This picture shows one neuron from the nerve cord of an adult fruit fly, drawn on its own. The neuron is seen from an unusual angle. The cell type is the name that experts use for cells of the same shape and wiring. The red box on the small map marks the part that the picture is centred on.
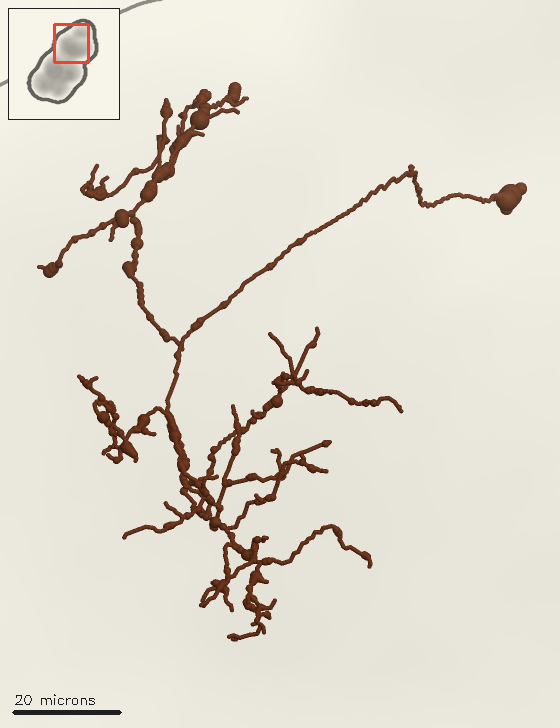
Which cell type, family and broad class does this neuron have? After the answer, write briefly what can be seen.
The cell type is IN21A093. The family is hemilineage 21A. This is a nerve-cord intrinsic neuron. By the scale bar it is about 100 microns tall in this view. Dozens of branch ends can be seen.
